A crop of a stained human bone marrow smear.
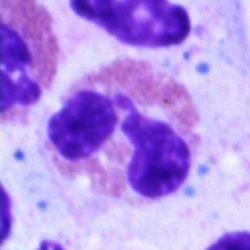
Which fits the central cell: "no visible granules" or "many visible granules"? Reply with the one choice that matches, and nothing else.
Many visible granules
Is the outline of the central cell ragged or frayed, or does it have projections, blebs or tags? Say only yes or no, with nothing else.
No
